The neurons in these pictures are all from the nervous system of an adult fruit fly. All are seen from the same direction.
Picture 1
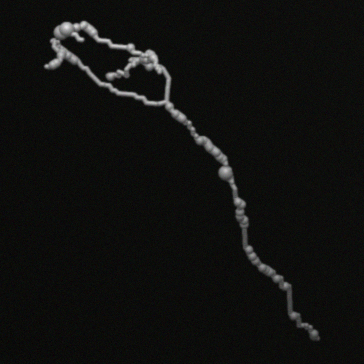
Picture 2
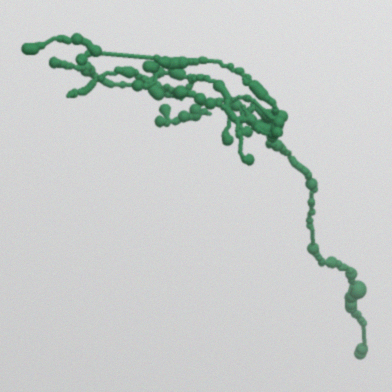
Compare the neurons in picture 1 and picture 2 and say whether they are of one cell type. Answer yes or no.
no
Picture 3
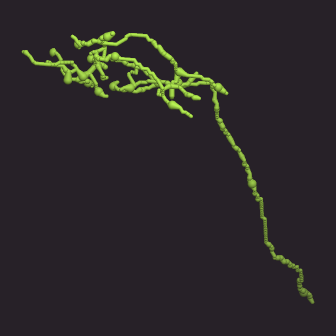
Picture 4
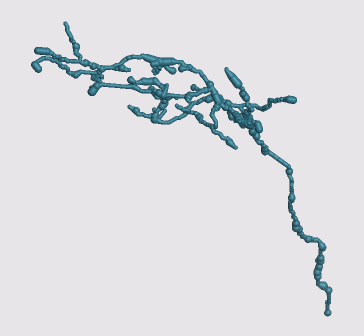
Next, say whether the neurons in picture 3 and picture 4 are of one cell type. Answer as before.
no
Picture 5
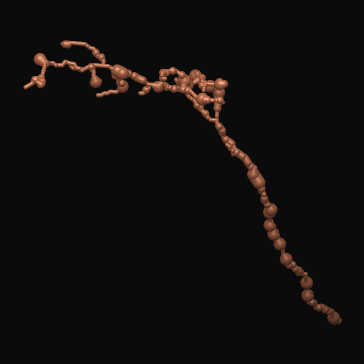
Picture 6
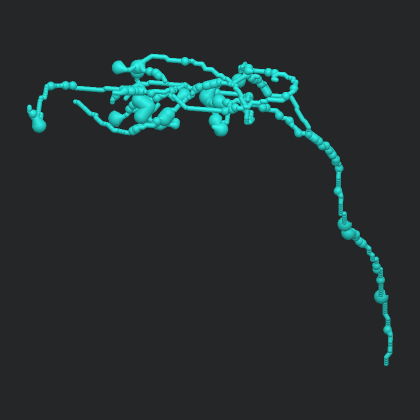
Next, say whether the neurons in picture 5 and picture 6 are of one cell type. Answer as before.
no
